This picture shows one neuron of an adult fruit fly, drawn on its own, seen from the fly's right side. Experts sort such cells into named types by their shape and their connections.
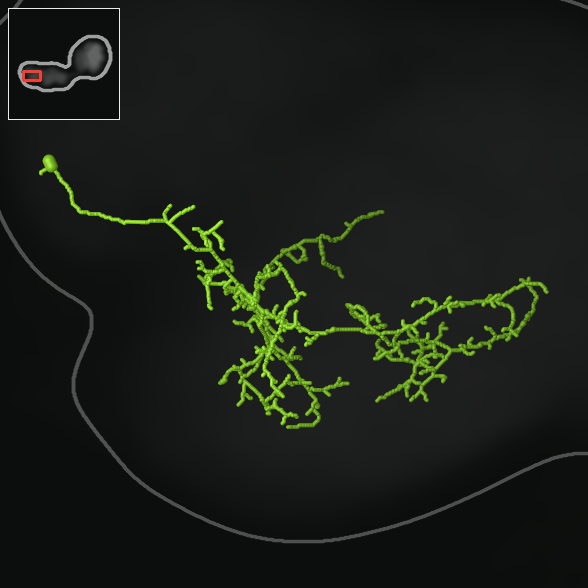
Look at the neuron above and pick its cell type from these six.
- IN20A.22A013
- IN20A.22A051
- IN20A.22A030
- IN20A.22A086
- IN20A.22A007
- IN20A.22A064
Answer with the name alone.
IN20A.22A051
